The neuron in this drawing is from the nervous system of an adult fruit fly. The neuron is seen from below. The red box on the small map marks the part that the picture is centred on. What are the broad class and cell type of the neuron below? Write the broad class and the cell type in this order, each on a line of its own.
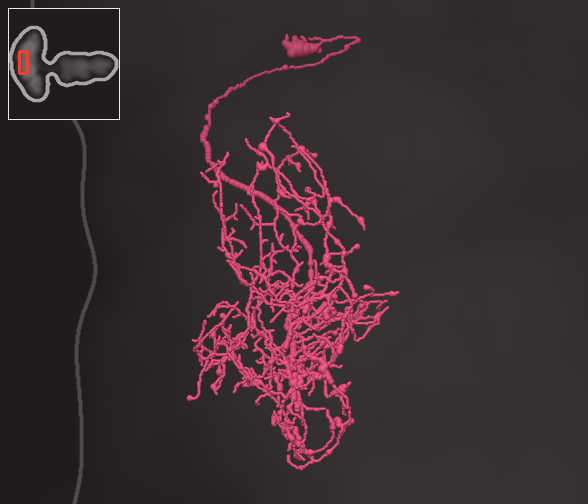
central-brain intrinsic neuron
PRW071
